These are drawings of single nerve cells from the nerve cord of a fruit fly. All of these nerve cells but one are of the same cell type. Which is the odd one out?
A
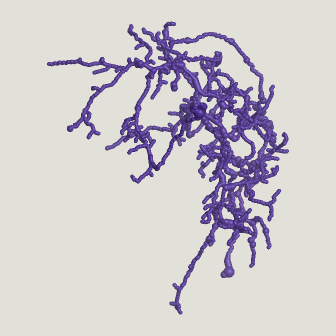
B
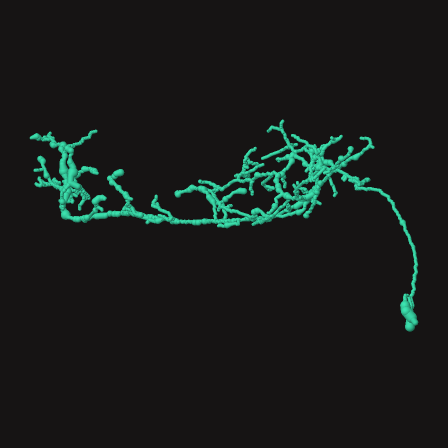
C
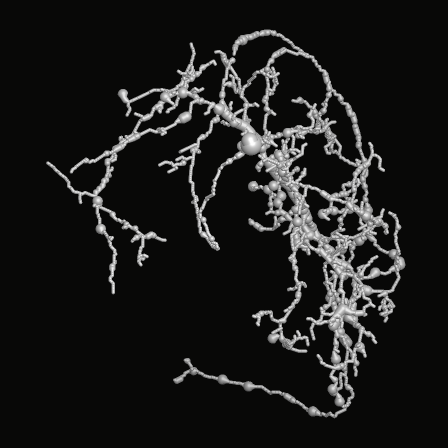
B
